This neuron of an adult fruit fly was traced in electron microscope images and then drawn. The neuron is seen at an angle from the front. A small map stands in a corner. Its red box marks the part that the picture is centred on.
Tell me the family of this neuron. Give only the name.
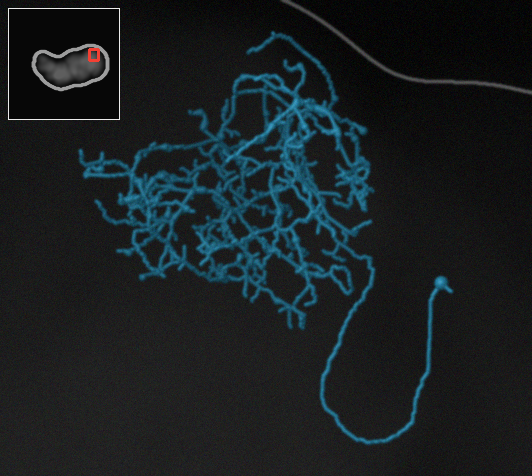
hemilineage LHl4_dorsal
